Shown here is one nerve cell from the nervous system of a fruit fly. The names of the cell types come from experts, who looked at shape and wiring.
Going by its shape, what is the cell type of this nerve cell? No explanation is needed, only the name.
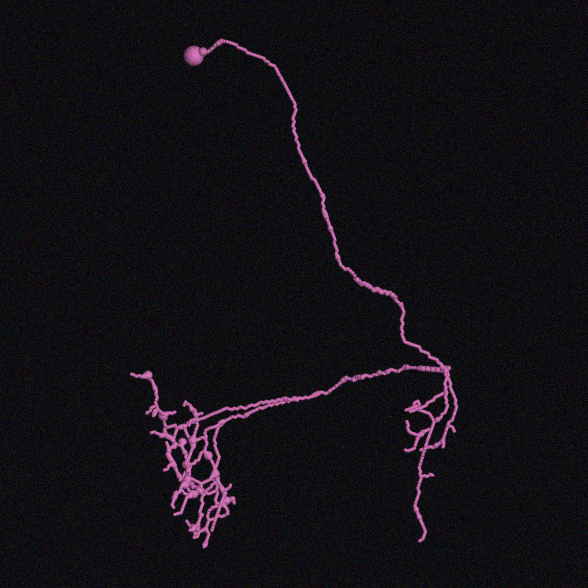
vDeltaB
